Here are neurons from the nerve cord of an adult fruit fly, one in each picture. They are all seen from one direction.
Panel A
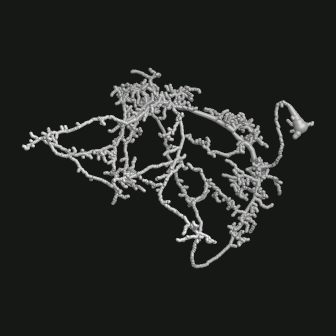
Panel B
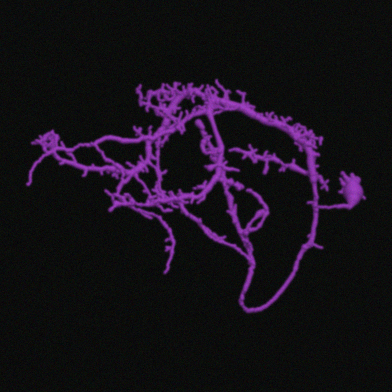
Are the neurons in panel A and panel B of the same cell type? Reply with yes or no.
yes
